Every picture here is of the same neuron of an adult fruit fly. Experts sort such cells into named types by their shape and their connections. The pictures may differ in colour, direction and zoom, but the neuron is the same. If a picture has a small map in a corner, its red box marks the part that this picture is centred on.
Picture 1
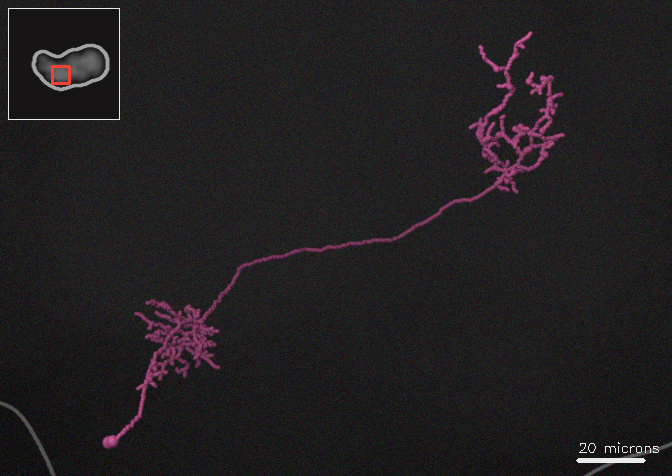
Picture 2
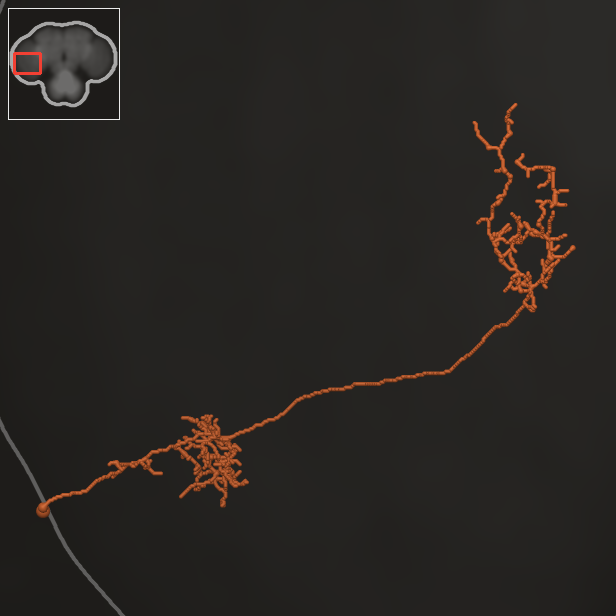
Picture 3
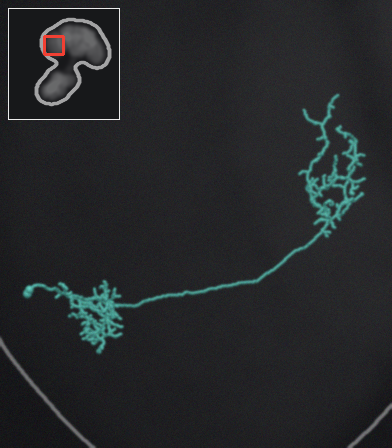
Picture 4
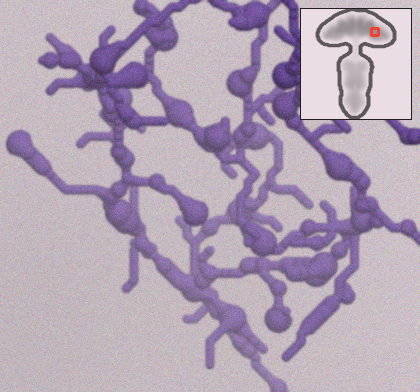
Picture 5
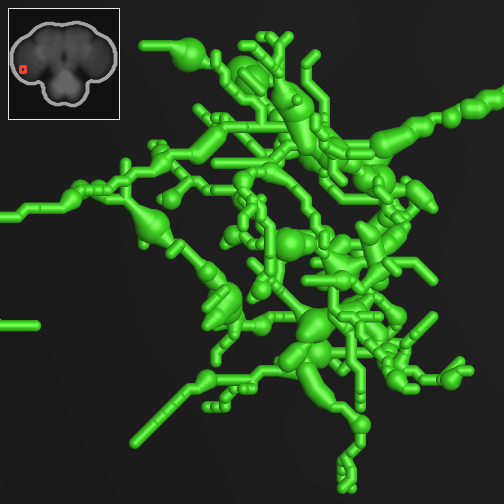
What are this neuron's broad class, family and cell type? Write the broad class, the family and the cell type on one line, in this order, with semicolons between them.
optic-lobe intrinsic neuron; Tm; Tm31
